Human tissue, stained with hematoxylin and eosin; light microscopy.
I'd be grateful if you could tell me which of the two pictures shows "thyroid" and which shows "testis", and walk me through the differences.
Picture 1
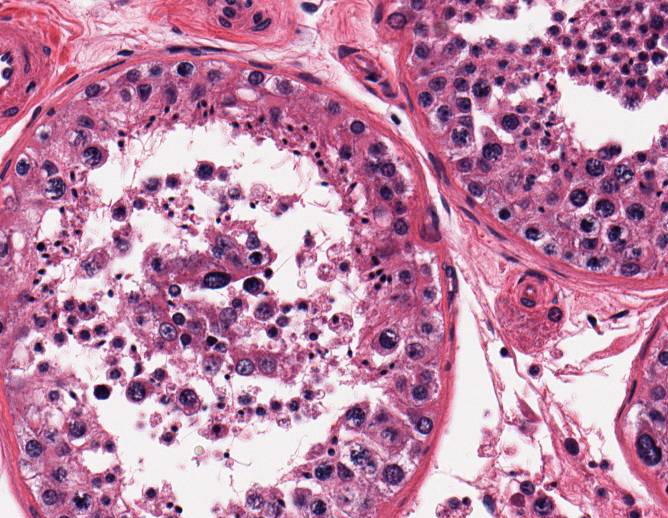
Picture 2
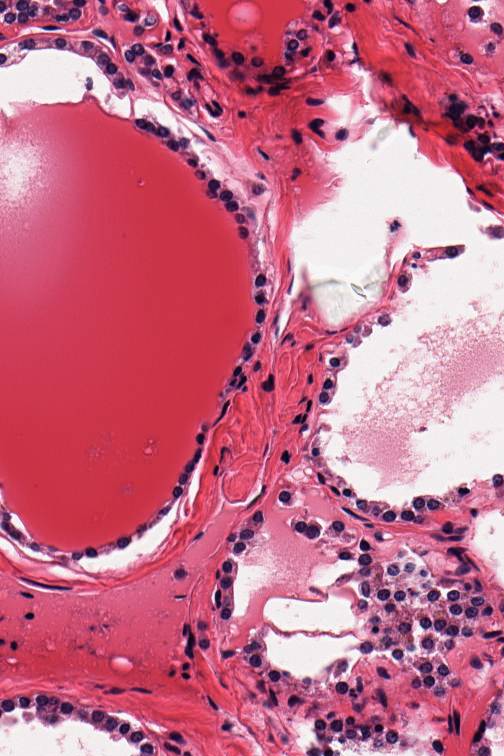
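Picture 1: testis. Picture 2: thyroid. Picture 1: tubules with a thin pink wall holding flattened, spindle-shaped nuclei; lining a stratified epithelium several cells deep, wall to lumen. Large round cells with big nuclei of coarse, clumped chromatin in the middle layers; small, very dark, condensed nuclei clustered toward the lumen of the large left tubule. Picture 2: rounded, follicle-like spaces between thin fibrous septa; the largest fills most of the left half with homogeneous deep pink material. Lining: one layer of flattened to low cuboidal epithelial cells with small, round, dark-staining nuclei.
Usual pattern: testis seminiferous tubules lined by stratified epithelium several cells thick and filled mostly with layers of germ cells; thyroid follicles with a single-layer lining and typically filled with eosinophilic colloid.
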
